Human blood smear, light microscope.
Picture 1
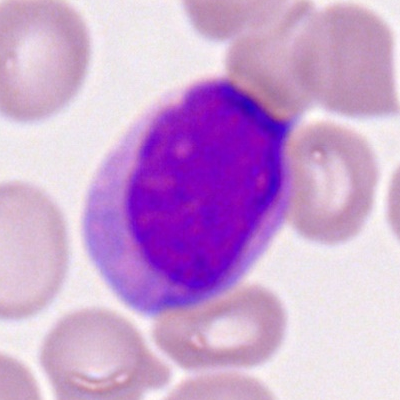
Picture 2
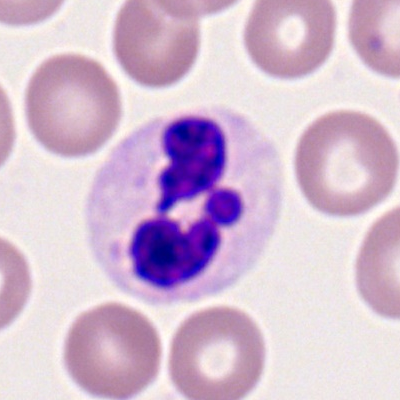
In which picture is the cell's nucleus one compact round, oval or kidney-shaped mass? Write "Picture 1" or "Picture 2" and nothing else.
Picture 1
